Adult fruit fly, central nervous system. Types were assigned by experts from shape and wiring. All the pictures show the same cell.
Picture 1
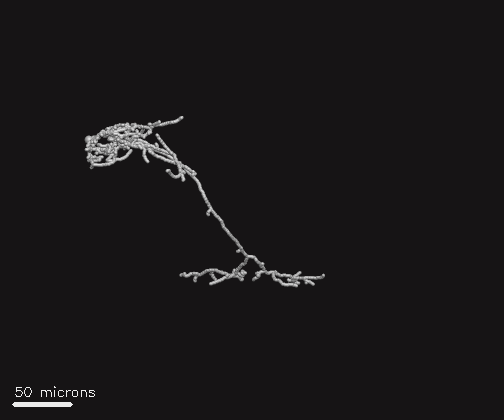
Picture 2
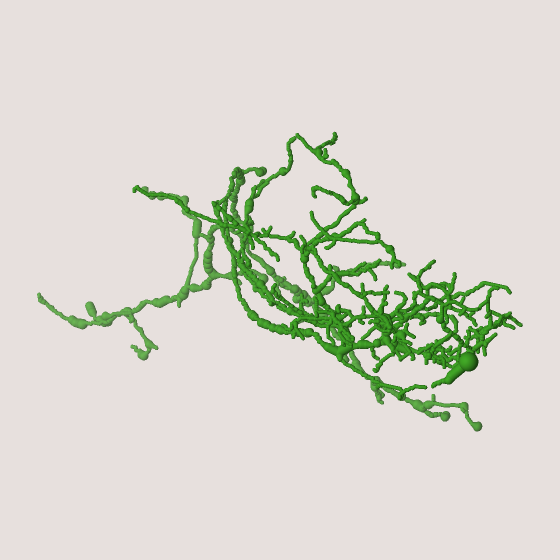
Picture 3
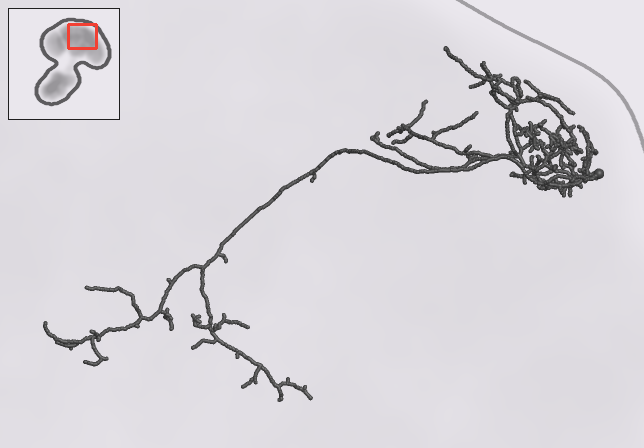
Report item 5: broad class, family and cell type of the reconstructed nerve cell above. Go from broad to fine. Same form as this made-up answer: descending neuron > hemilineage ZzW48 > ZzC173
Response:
central-brain intrinsic neuron > hemilineage AOTUv3_dorsal > AOTU007_a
